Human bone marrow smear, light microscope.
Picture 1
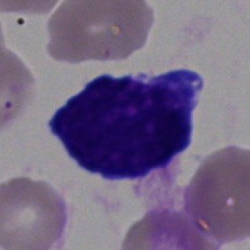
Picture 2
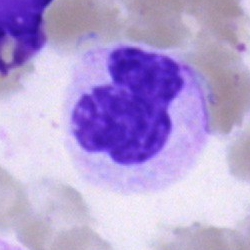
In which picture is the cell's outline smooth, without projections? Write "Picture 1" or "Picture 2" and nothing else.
Picture 2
